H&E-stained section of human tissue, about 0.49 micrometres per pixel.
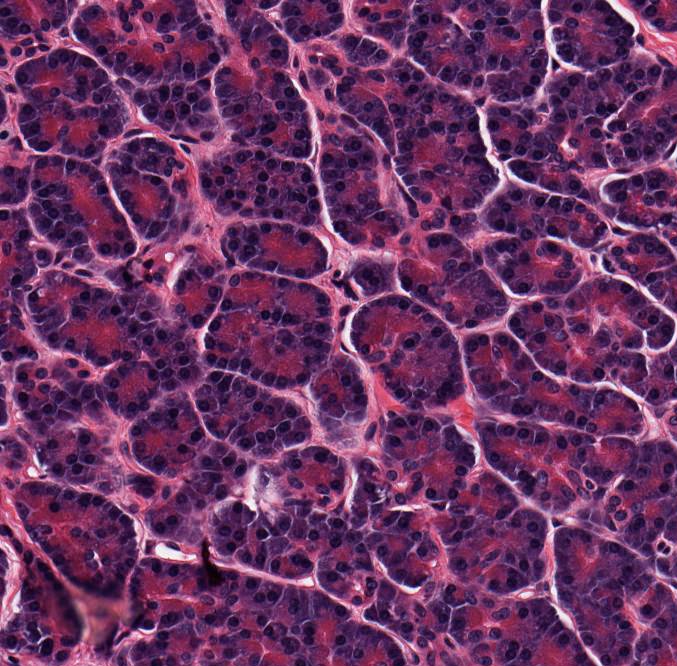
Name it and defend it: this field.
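The field consists of exocrine pancreas. Closely packed rounded acini in small clusters fill the field.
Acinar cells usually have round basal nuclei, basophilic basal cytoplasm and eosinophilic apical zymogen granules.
Here nuclei are round, dark and basal; cytoplasm is purple basally and pink toward each acinus's centre.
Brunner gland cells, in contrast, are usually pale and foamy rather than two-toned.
Lumina are barely visible.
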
